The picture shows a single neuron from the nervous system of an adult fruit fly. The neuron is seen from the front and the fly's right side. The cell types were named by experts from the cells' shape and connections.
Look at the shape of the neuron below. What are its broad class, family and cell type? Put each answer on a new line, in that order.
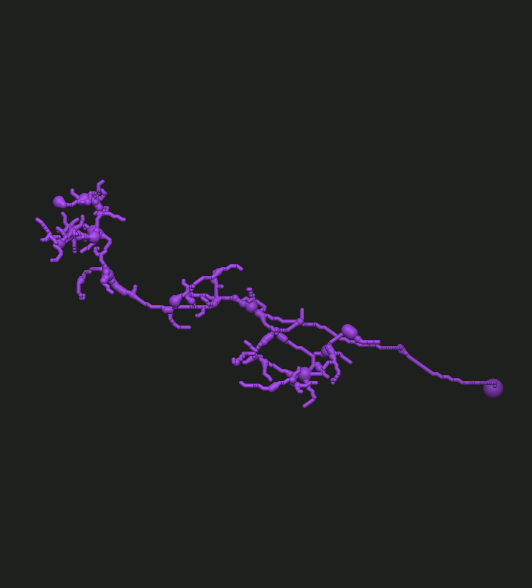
optic-lobe intrinsic neuron
Mi
Mi2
